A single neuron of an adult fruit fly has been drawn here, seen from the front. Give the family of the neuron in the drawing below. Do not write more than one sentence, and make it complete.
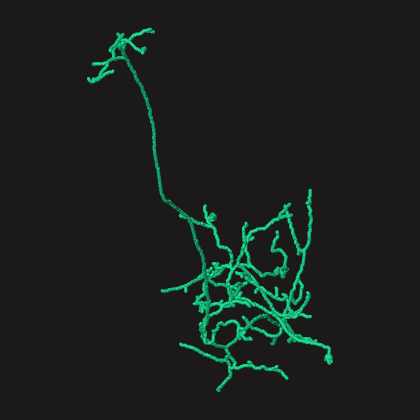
One member of family hemilineage 05B is this neuron.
